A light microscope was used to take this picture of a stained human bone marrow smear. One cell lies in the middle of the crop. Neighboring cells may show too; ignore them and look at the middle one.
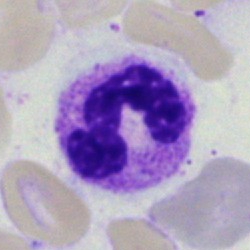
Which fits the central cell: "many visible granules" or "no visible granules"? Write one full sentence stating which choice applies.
Its cytoplasm contains many granules that can be seen.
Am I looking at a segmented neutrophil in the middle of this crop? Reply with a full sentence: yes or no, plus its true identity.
Yes, the centrally placed cell is a segmented neutrophil.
